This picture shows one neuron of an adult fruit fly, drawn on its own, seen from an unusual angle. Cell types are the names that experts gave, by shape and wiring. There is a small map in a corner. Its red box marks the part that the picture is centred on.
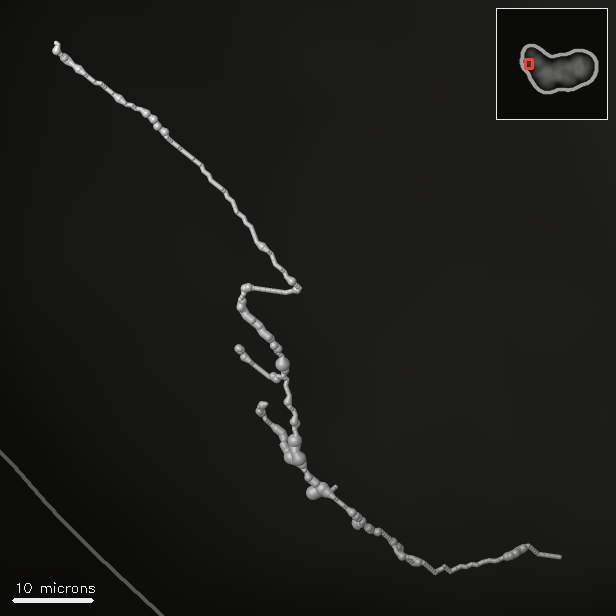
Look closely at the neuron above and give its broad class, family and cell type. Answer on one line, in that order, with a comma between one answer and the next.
sensory neuron entering the nerve cord, class mechanosensory tactile, SNta28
